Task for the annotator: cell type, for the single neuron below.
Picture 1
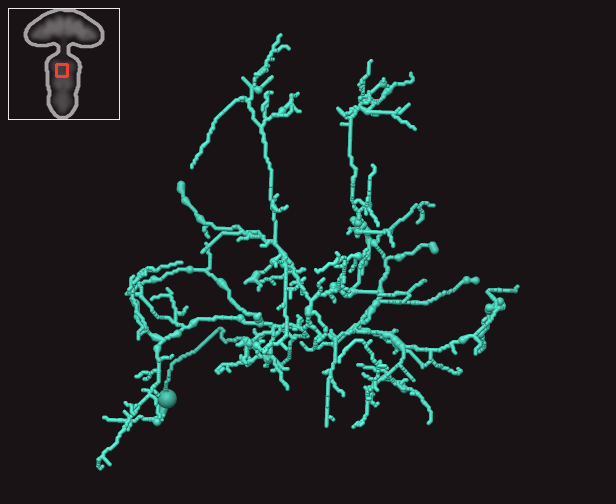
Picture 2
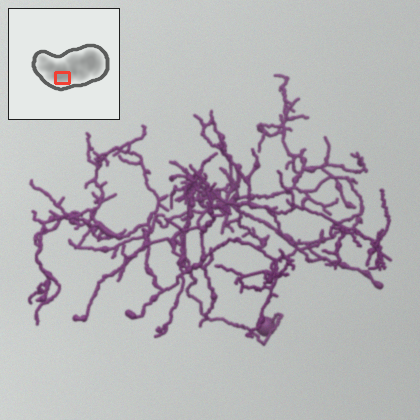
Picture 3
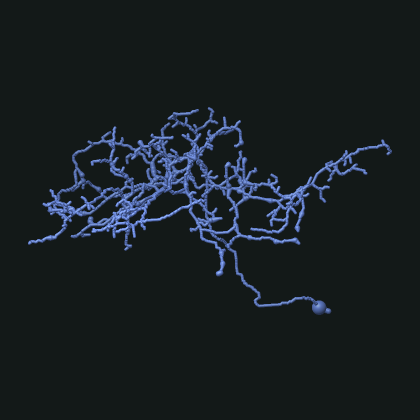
IN00A065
